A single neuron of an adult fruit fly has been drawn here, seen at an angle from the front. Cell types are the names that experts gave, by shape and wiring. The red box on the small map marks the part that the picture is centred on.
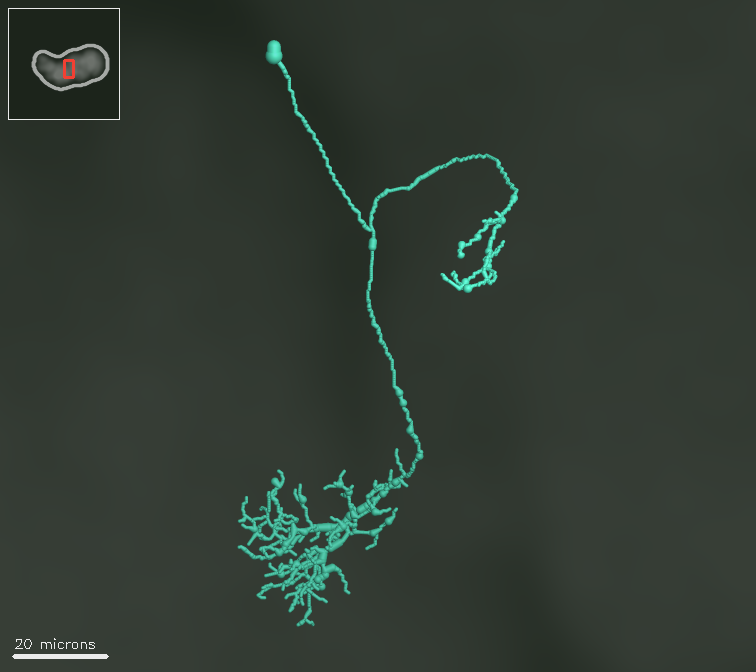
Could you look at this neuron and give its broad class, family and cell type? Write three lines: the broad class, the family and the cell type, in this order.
visual projection neuron
hemilineage VPNp3
LC21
